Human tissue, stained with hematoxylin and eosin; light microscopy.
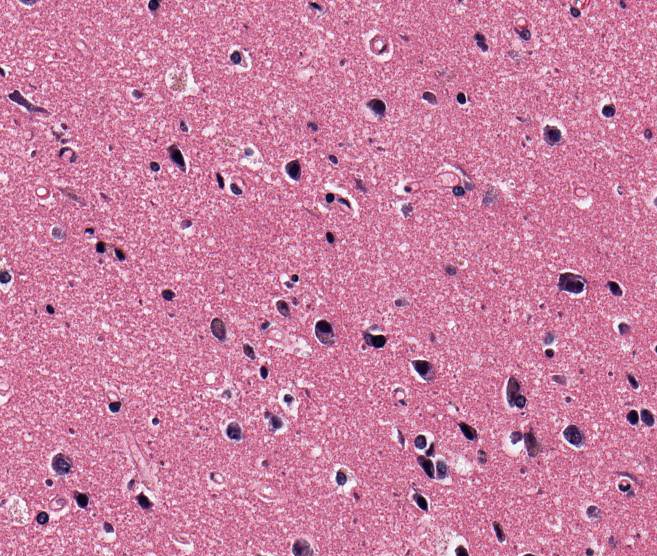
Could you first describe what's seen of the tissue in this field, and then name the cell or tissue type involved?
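The field is a uniform, finely granular pink background through which cells are scattered singly, without organised units. Neurons with angular, triangular cell bodies are scattered across it, many of them shrunken and darkly stained with haematoxylin. Small round dark nuclei with little visible cytoplasm lie between the larger cells. The tissue is cerebral cortex.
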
